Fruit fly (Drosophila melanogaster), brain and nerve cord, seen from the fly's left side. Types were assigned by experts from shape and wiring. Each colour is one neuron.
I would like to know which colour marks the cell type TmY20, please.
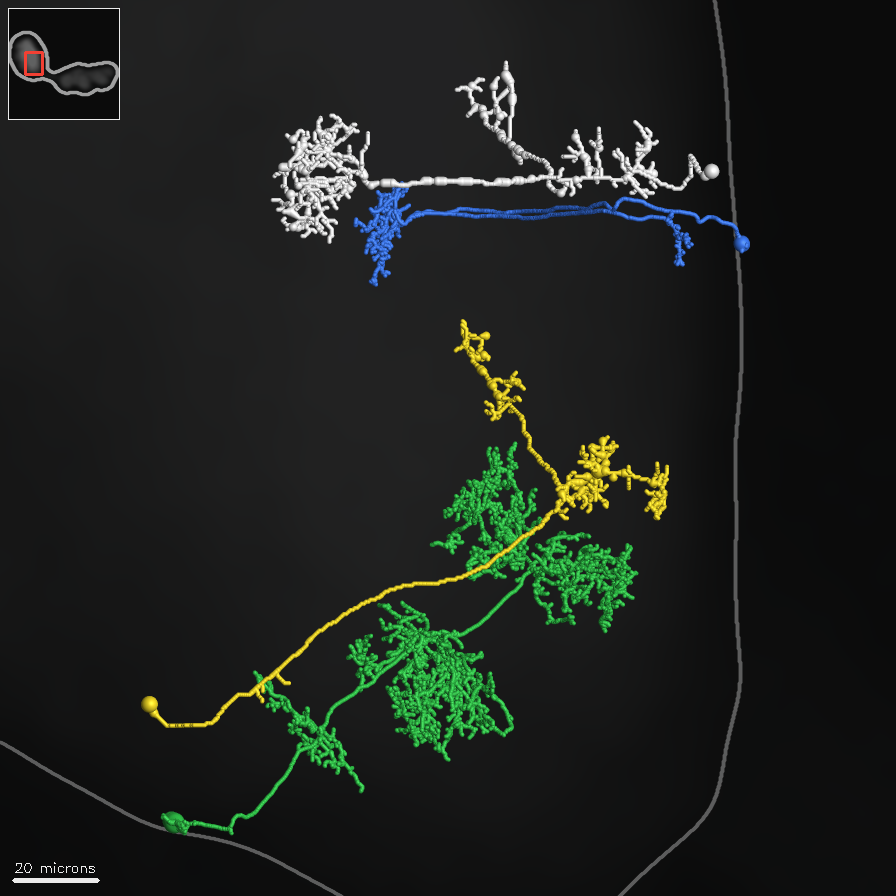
yellow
